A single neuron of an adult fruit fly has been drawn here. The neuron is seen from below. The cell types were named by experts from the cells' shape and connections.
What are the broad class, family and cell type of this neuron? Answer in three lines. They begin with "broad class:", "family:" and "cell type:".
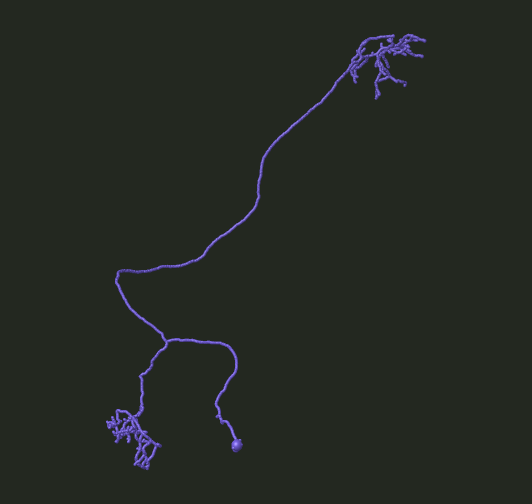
broad class: central-brain intrinsic neuron
family: hemilineage ALv1
cell type: CB1296_a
